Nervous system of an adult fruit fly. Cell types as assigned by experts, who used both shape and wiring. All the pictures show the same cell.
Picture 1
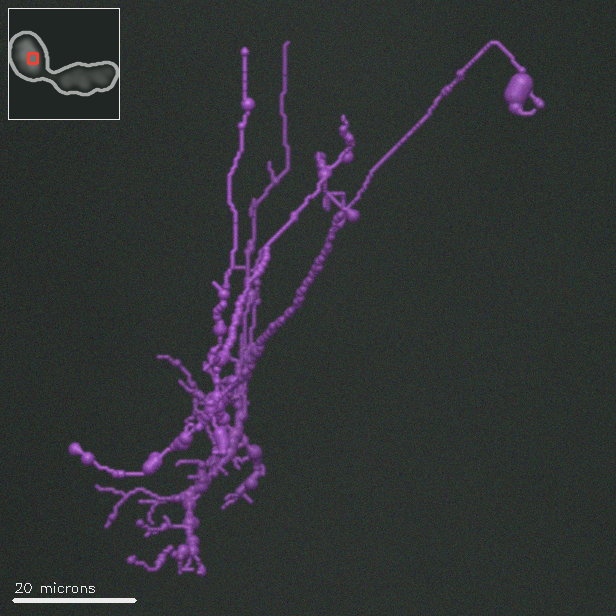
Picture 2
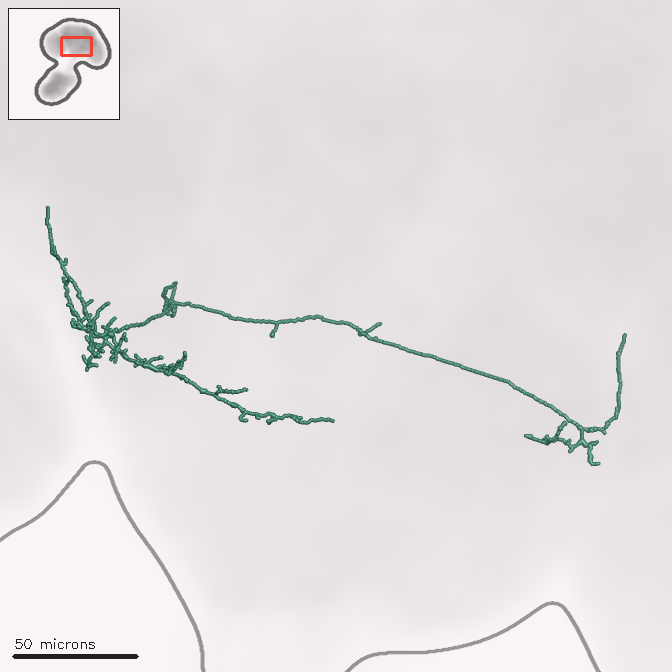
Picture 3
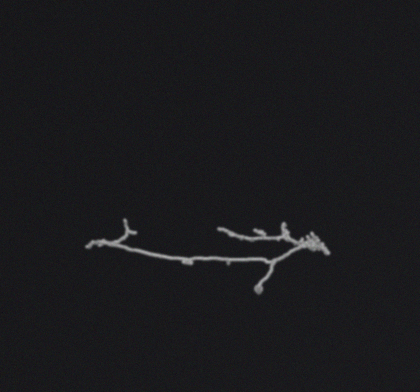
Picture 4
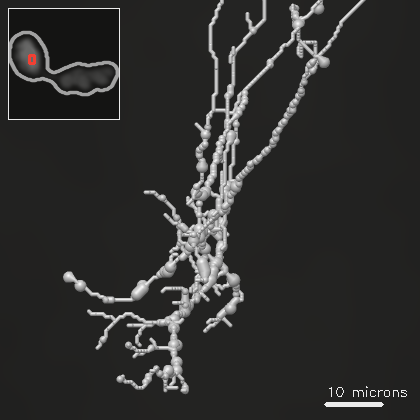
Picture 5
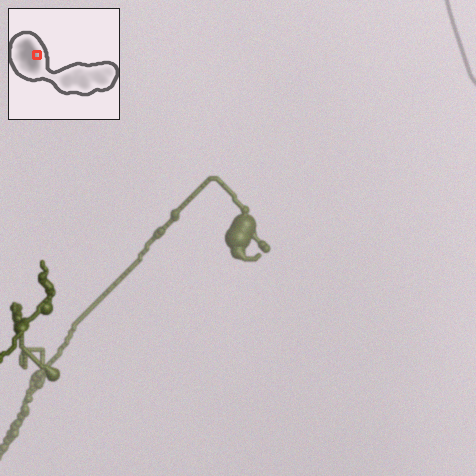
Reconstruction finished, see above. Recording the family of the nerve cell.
hemilineage DM4_ventral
